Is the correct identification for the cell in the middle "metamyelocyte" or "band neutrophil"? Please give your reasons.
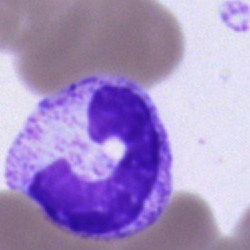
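It is a band neutrophil. Here is what you can see: the outline is roughly round, and the nucleus is bent into a C shape that opens to the left. Its chromatin is dense and stains dark purple. Fine pinkish-purple granules fill the cytoplasm.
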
